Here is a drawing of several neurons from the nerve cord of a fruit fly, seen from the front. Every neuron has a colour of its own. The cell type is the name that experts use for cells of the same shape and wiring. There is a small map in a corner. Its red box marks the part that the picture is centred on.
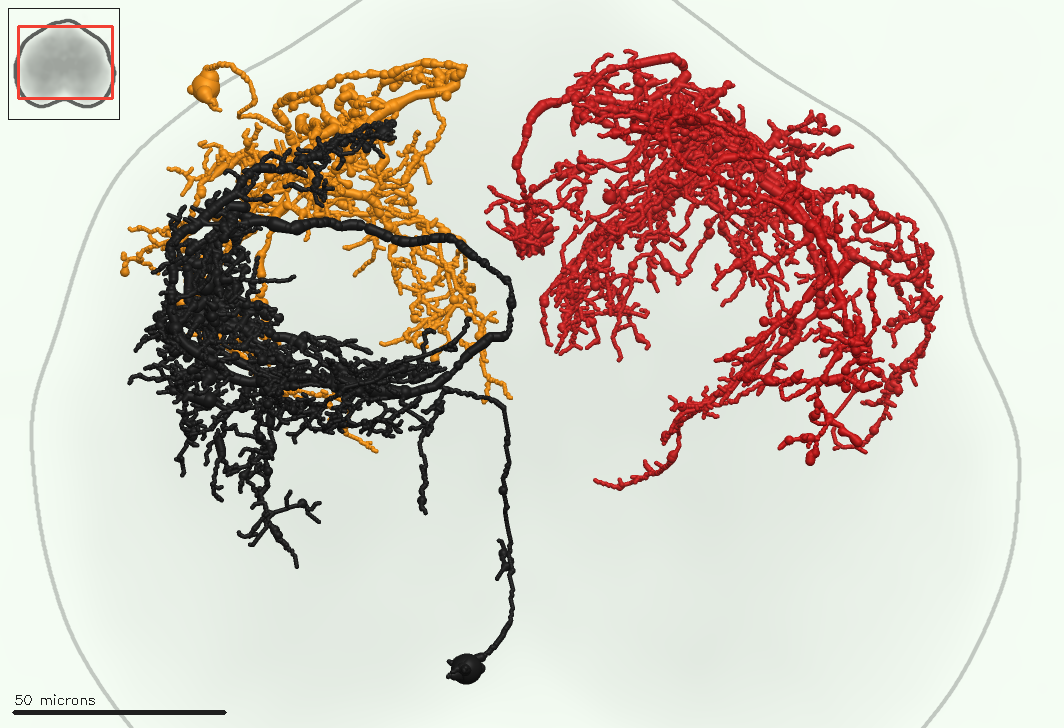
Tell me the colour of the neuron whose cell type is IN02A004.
red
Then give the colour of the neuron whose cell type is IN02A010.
black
